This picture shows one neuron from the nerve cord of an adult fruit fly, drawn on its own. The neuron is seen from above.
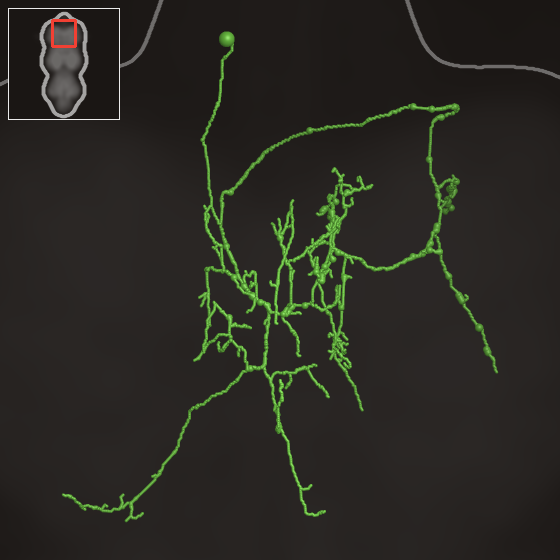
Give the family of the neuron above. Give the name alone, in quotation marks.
"hemilineage 01A"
